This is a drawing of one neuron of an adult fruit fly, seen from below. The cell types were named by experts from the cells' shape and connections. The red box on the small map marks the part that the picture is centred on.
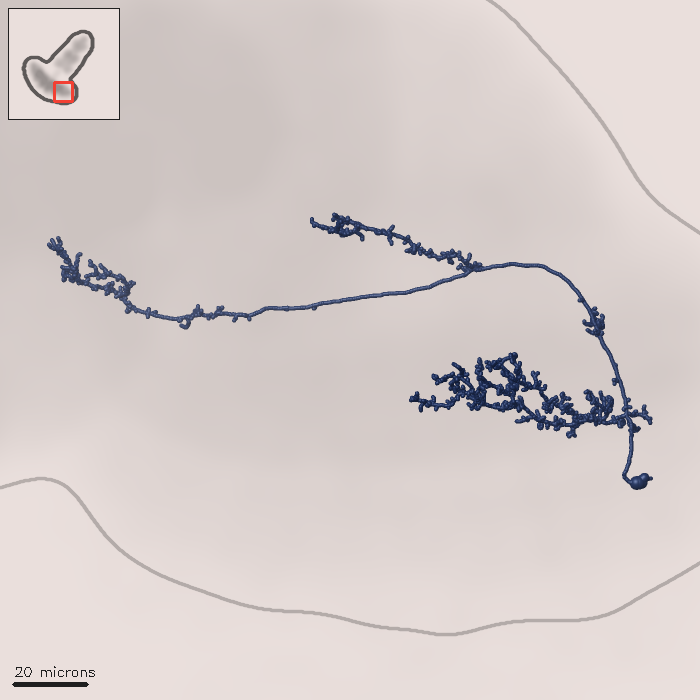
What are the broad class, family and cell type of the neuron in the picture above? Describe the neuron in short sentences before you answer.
From left to right in the picture it spans about 170 microns. Dozens of branch ends can be seen. It is an optic-lobe intrinsic neuron. Its family is TmY. The cell type is TmY9b.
